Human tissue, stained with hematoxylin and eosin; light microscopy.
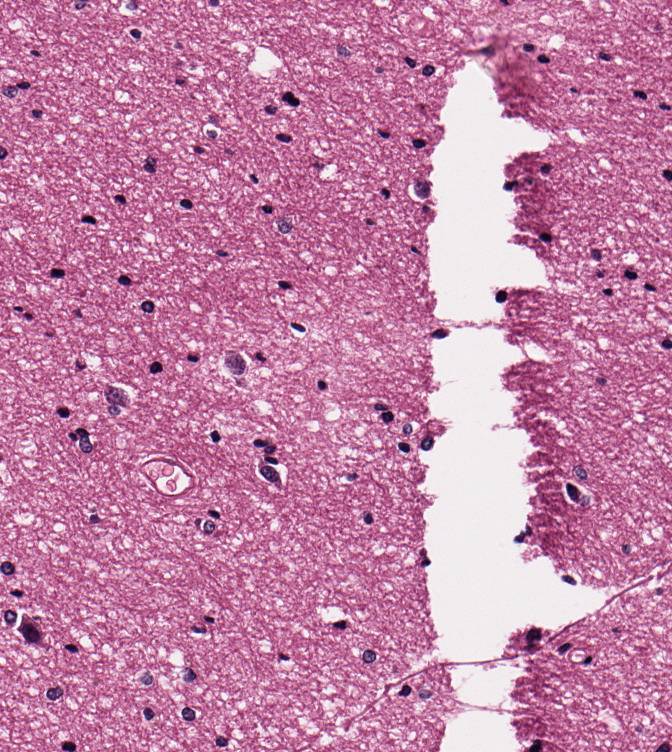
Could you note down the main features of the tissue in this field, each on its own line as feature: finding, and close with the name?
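Nuclei: mostly small, round and dark, lying singly, spread evenly across the field.
Halos: clear, around several cells, separating them from the neuropil.
Neuropil: dotted with many small clear vacuoles.
Cleft: jagged and white, running vertically top to bottom just right of centre.
Tissue: cerebral cortex.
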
